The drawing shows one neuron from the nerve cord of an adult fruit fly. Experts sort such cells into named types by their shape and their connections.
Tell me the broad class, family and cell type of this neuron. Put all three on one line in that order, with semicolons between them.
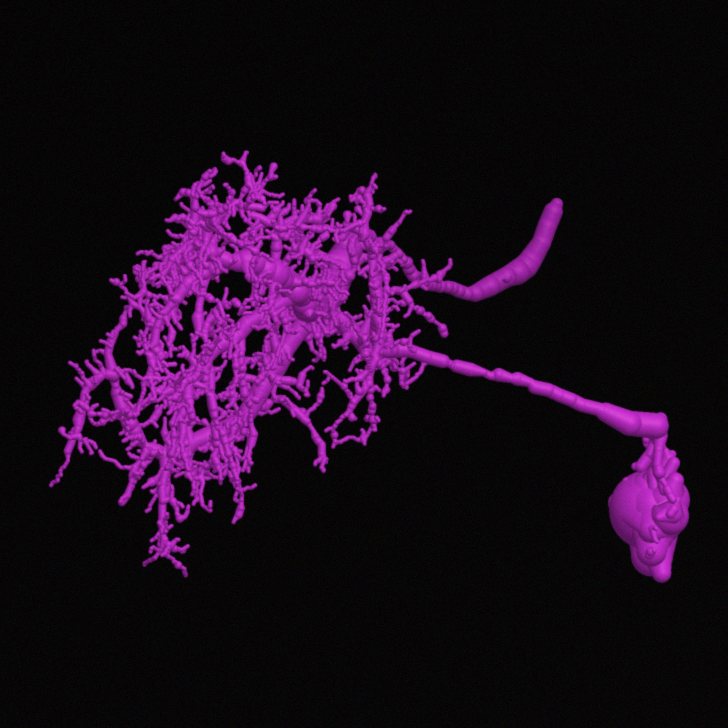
motor neuron of the nerve cord; hemilineage 16B; hg1 MN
